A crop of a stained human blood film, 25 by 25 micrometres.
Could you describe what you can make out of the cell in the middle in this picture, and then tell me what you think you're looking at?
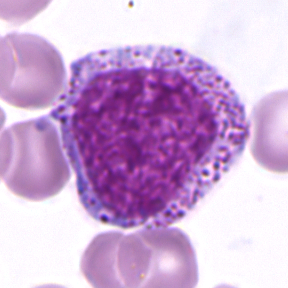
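The nucleus lies off-centre, over toward the left of the cell. Its chromatin looks purple and mottled, with paler patches sitting between darker strands. Around it runs a pale bluish-grey rim of cytoplasm, and that rim is widest on the right side. The nucleus measures about 14 micrometres across. So this is a promyelocyte.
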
